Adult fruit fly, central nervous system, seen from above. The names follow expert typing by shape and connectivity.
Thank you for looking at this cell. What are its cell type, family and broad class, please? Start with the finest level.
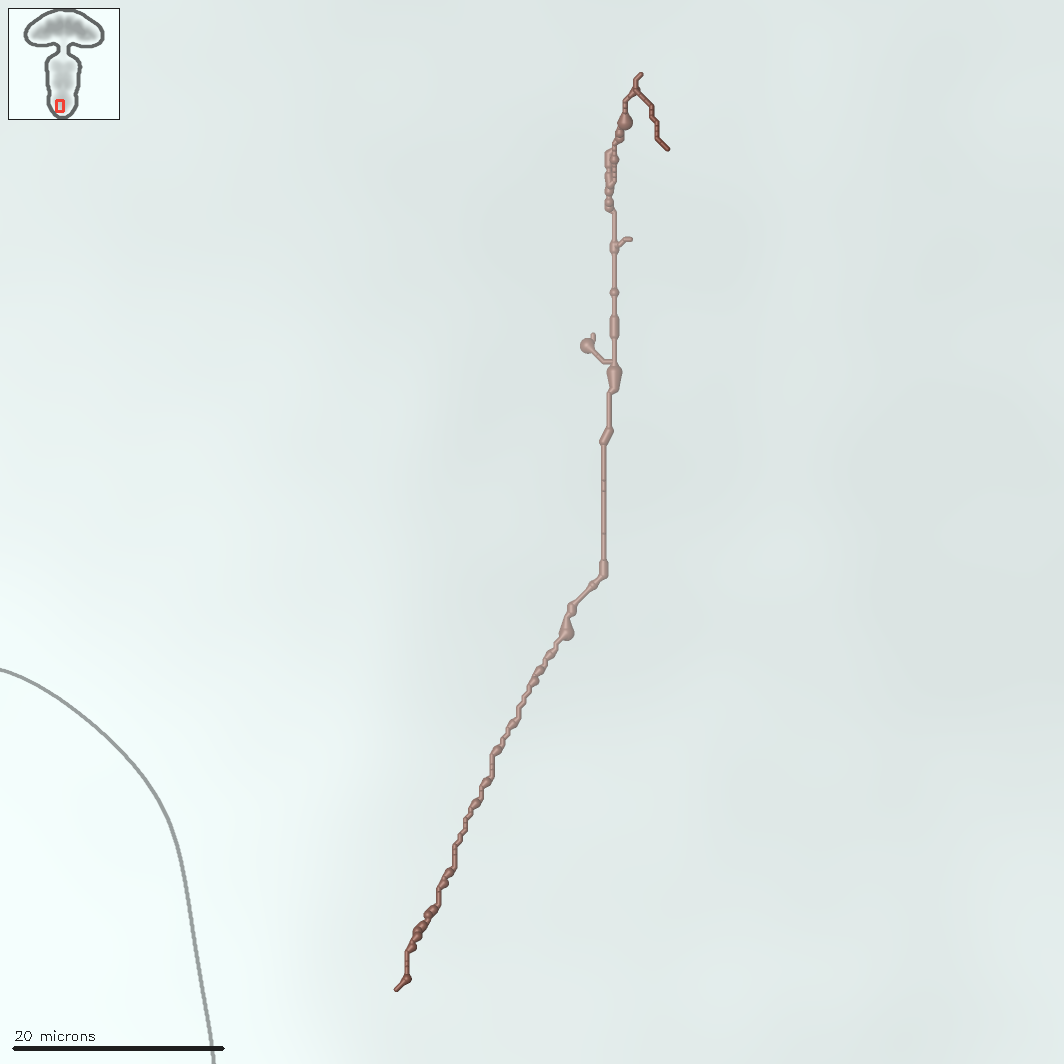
LgLG3; class gustatory; sensory neuron entering the nerve cord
